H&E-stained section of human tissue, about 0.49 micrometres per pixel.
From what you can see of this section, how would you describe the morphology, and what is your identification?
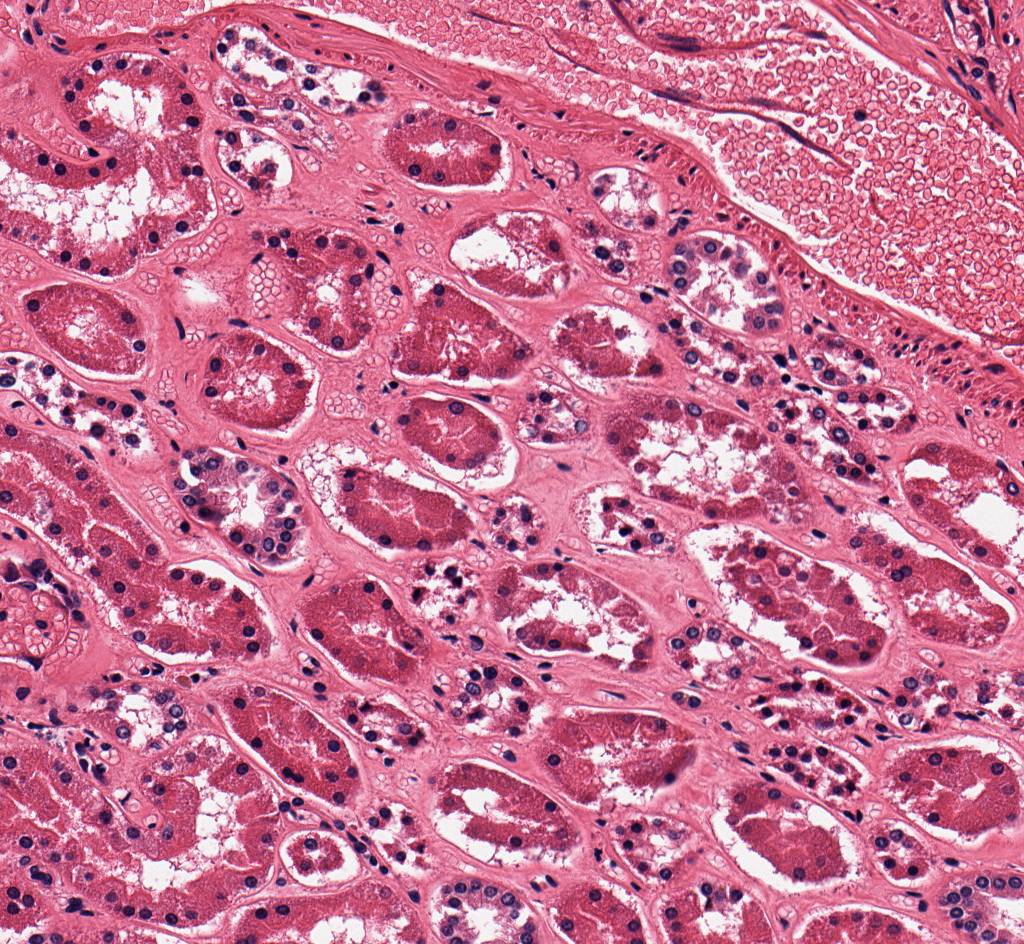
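Closely packed tubules, cut mostly in cross and oblique section, fill the field. Many larger ones are lined by cells with deeply eosinophilic, granular cytoplasm; smaller ones scattered among them have pale, vacuolated cytoplasm. Throughout, the epithelial nuclei are small, round and darkly stained. This is renal cortex.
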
